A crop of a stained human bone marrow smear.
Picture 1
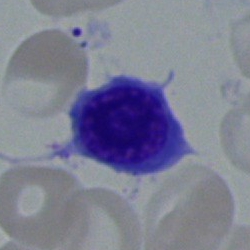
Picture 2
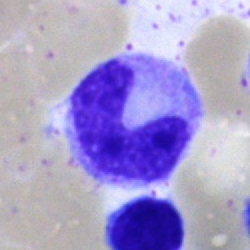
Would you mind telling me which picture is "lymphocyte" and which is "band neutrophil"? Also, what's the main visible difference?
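Quick one: the lymphocyte is in picture 1 and the band neutrophil in picture 2. Start with the outlines: the lymphocyte's is irregular and angular rather than smoothly round, with a thin pointed projection sticking out at the upper right, while the band neutrophil's is round and smooth. The band neutrophil's nucleus is curved into a thick C, open toward the upper right.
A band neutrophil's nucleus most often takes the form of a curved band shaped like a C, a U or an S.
The cytoplasm differs too: in the lymphocyte it's deep blue and forms a narrow rim, widest at the lower right, whereas in the band neutrophil a moderate amount of pale bluish-lilac cytoplasm fills the hollow of the nucleus. You won't find granules in the lymphocyte's cytoplasm.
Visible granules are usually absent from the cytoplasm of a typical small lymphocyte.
Both have dark purple chromatin, but the lymphocyte's carries scattered small paler spots, and the band neutrophil's is coarsely patchy rather than fine and even.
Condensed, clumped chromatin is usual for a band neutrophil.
No nucleoli show in the band neutrophil's nucleus.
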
